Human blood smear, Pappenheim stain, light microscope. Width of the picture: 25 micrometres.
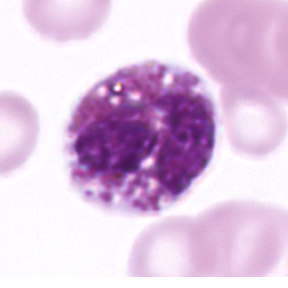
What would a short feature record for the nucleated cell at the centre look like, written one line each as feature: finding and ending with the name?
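Nucleus: two lobes, one left, one right
Cytoplasm: packed with coarse granules
Granule colour: pinkish-purple
Refractile dot: small and bright, near the upper left edge
Name: eosinophil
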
